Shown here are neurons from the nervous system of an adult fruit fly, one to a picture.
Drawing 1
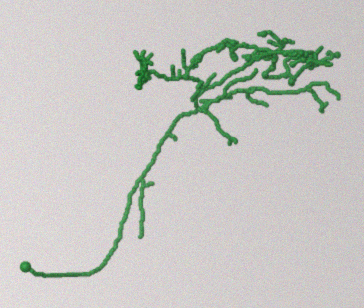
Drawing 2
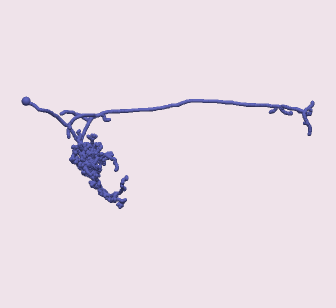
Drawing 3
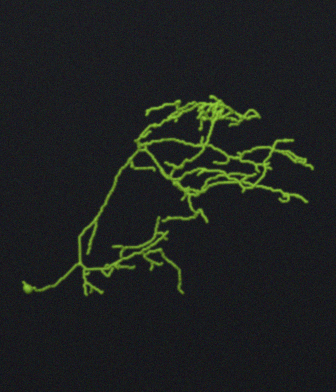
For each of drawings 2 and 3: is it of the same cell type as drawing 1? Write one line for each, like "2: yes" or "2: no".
2: no
3: yes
